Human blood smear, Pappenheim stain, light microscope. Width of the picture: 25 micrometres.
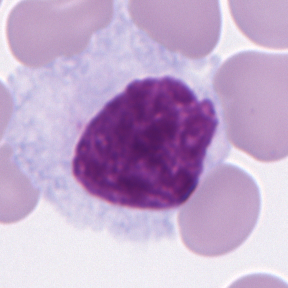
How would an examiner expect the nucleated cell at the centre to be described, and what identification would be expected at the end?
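First, the outer edge: irregular and frayed rather than smooth. Second, the nucleus: a single unlobed, irregular oval mass, displaced off-centre toward the right side of the cell. Third, the cytoplasm: a fine, faintly speckled texture without coarse granules. The cell is a hairy cell.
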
